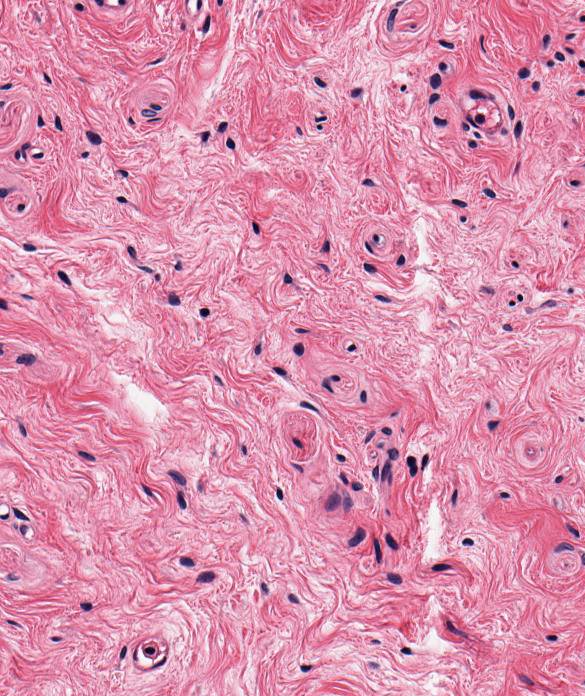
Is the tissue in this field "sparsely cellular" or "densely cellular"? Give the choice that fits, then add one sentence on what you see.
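Sparsely cellular. Cellularity is low, with nuclei lying singly and widely spaced between the collagen bundles.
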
